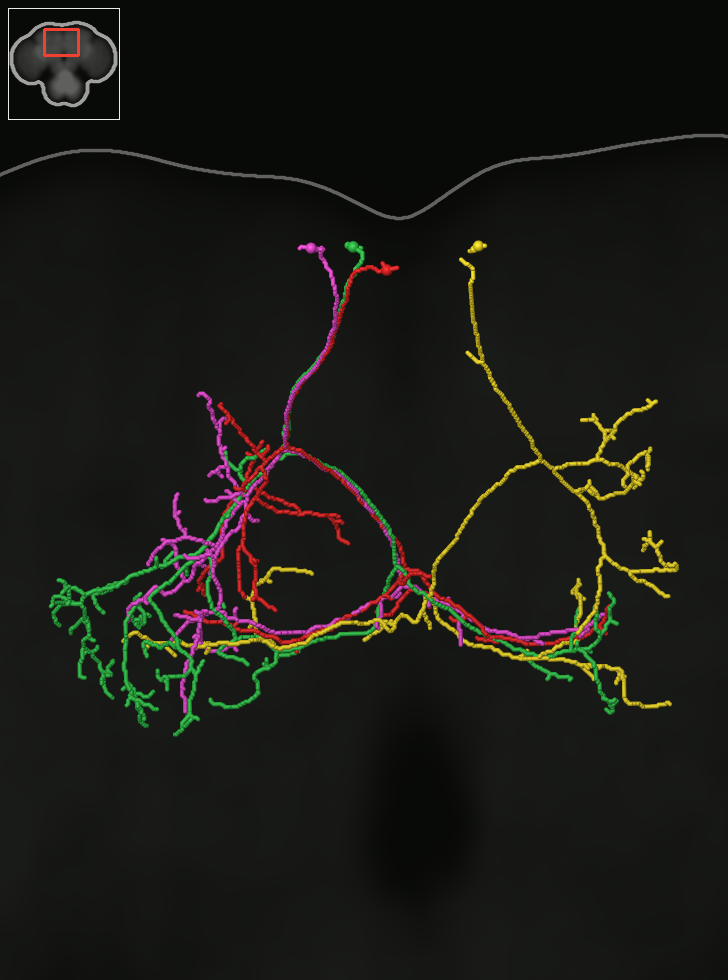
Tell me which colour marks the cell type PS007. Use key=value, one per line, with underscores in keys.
colour=green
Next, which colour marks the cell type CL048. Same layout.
colour=yellow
